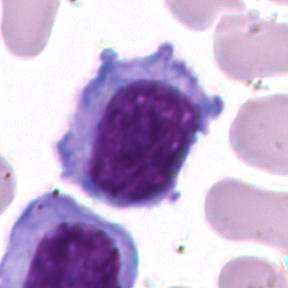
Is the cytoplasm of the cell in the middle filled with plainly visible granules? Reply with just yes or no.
No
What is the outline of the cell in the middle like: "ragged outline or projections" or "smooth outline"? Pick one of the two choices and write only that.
Ragged outline or projections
